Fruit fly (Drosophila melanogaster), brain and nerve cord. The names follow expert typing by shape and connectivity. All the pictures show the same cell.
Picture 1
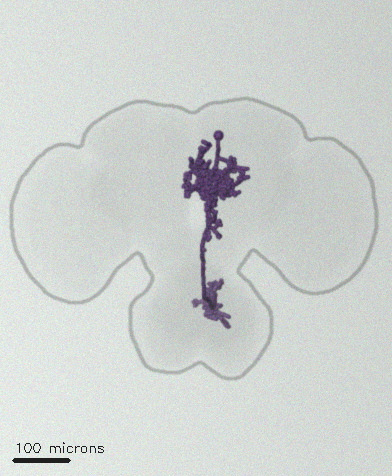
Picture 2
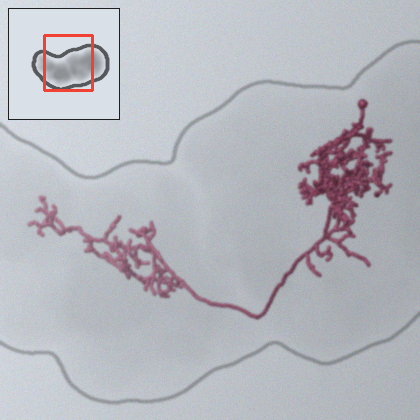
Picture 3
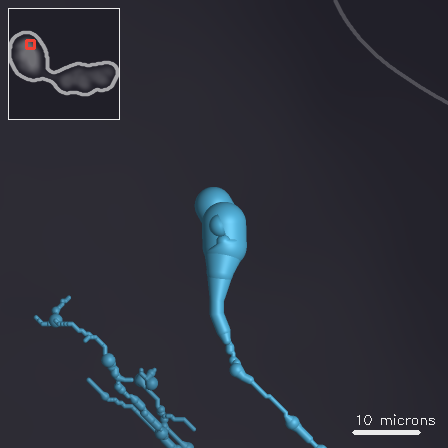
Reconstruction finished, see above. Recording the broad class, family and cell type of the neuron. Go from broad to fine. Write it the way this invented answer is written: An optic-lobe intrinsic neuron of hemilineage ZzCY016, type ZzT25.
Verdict: A descending neuron of the DNpe family, type DNpe055.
